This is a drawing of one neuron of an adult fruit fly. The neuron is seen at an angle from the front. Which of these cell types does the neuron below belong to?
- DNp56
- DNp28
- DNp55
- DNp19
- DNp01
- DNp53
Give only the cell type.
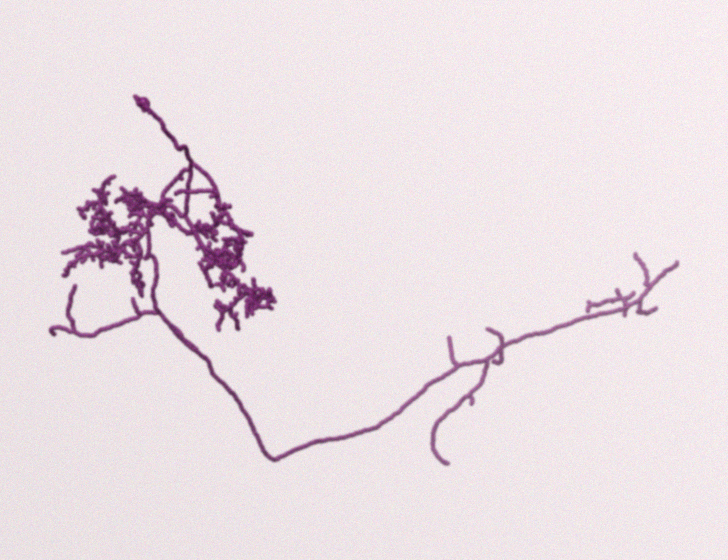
DNp53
